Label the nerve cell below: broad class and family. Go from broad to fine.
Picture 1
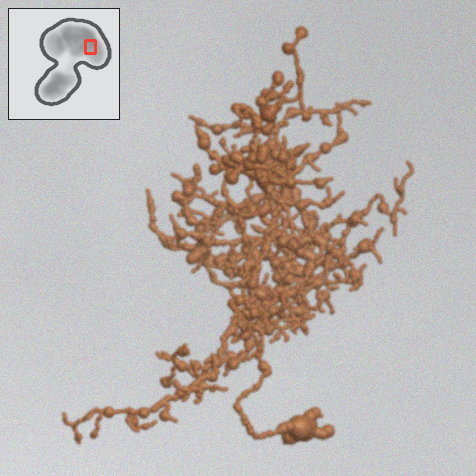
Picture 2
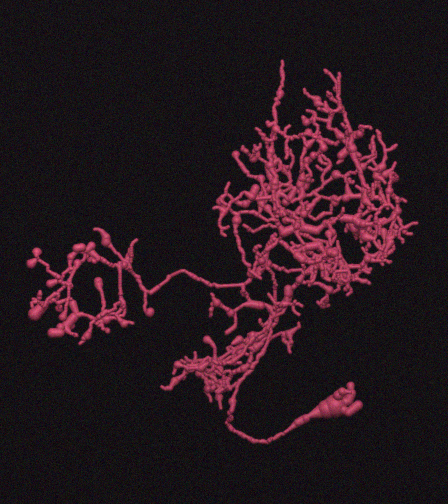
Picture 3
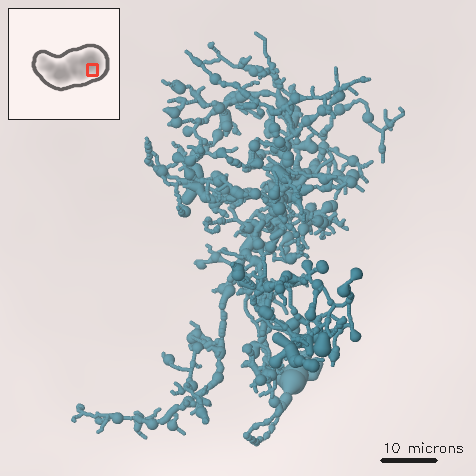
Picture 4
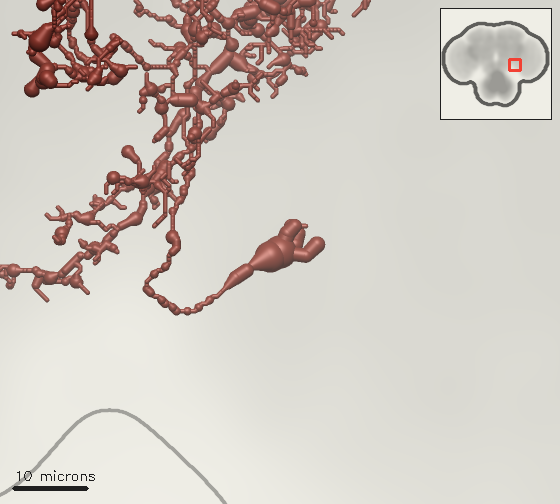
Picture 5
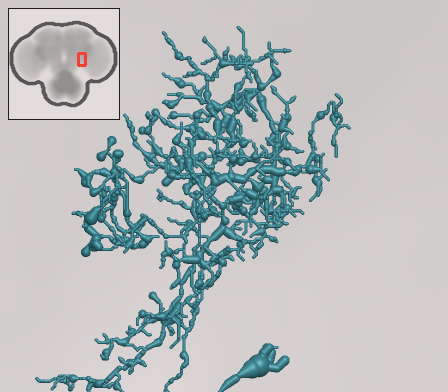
central-brain intrinsic neuron; hemilineage WEDa1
